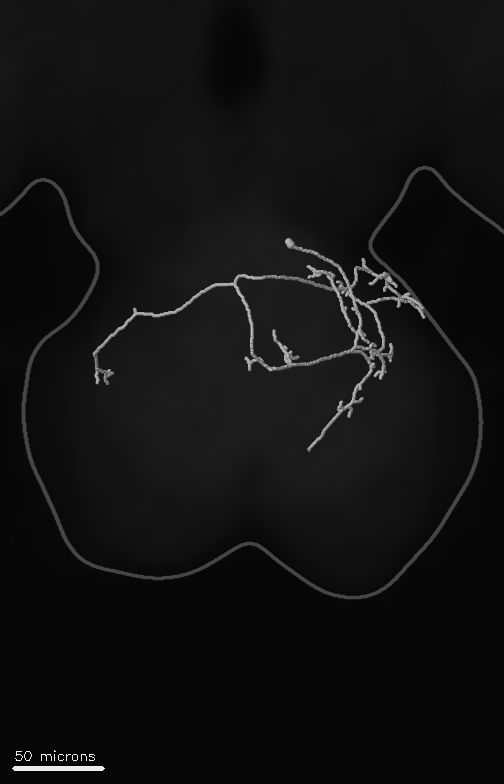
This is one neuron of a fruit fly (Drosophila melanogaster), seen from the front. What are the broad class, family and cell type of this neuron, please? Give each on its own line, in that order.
nerve-cord intrinsic neuron
hemilineage 18B
IN18B048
